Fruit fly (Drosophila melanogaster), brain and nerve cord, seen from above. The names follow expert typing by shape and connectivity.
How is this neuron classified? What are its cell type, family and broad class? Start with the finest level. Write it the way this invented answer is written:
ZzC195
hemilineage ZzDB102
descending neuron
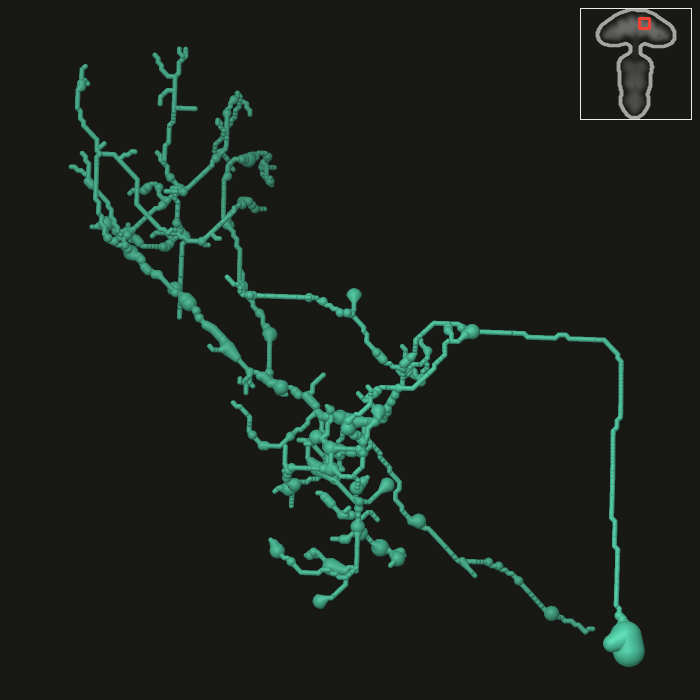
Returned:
CB4196
hemilineage VLPd&p1_dorsal
central-brain intrinsic neuron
